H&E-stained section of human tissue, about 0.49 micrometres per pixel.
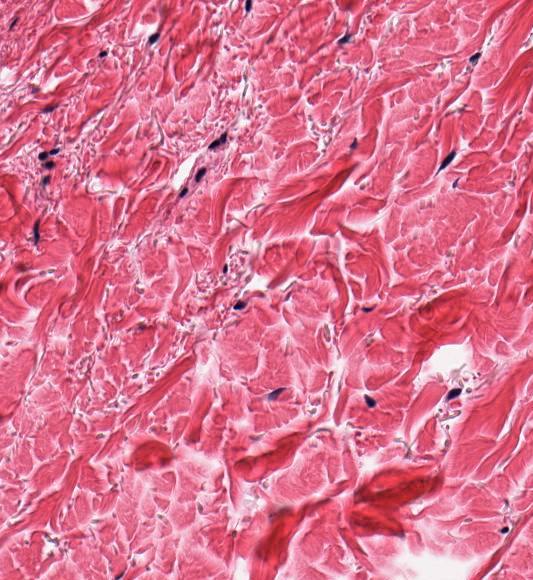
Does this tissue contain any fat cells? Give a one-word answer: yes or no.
No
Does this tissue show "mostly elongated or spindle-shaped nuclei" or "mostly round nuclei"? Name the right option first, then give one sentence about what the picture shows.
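Mostly elongated or spindle-shaped nuclei. Nuclei are sparse, small, dark and elongated, as in fibroblasts lying between the bundles.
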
